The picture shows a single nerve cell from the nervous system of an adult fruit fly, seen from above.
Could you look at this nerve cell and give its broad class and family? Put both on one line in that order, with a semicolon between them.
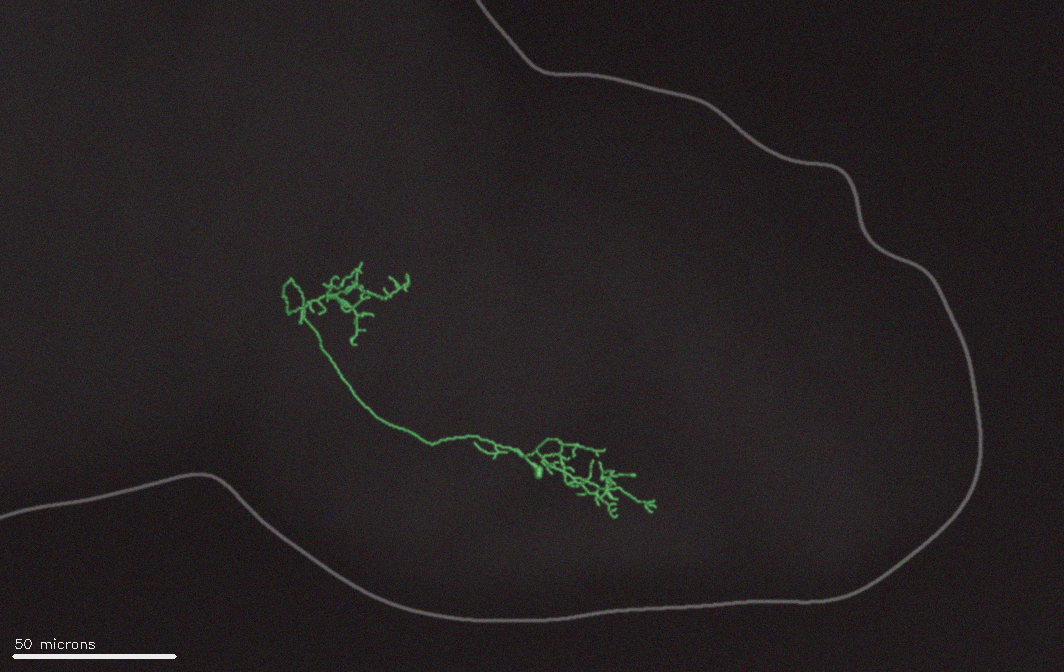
optic-lobe intrinsic neuron; Tm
